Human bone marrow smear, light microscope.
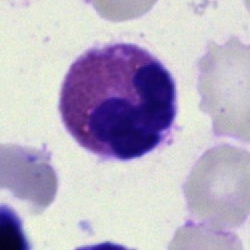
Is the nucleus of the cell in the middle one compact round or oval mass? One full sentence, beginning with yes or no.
No, bent into a band without separate lobes, the nucleus is not compact.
